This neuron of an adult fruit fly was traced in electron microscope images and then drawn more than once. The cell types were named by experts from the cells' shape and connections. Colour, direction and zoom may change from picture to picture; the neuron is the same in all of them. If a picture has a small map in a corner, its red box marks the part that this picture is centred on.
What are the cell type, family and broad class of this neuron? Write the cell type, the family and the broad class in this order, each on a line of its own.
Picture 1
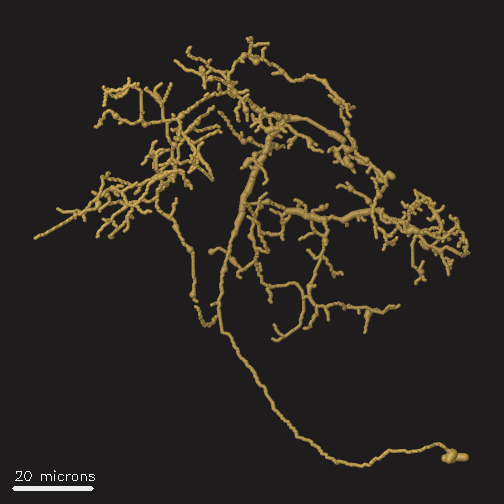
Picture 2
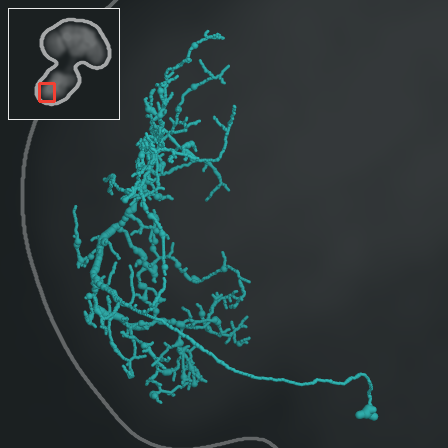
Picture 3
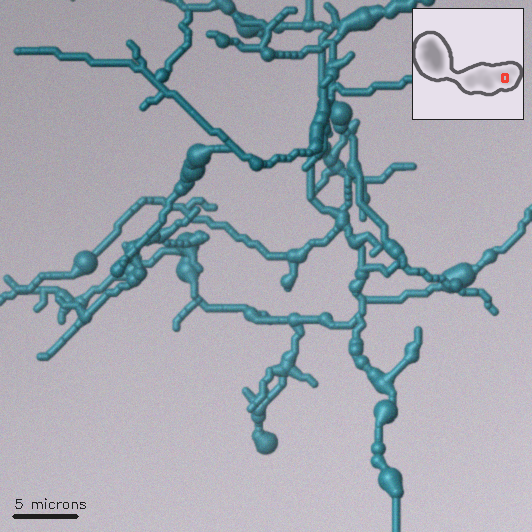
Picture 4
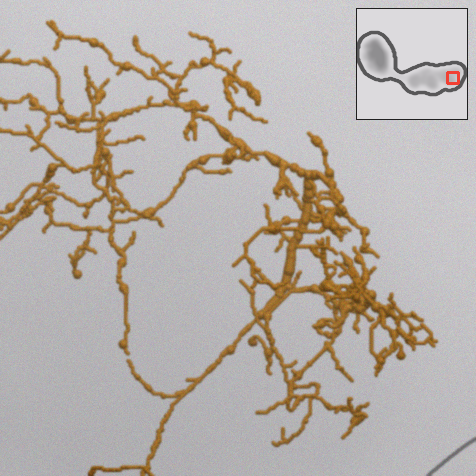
IN13B048
hemilineage 13B
nerve-cord intrinsic neuron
